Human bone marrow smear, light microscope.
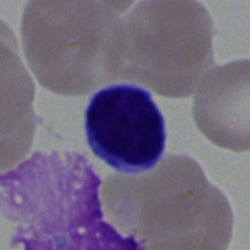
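Lymphocyte in the middle of the field: its nucleus takes up nearly the whole cell. The chromatin is dense and very dark purple all through, and there are no nucleoli to be seen. You won't spot any granules in the cytoplasm either.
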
